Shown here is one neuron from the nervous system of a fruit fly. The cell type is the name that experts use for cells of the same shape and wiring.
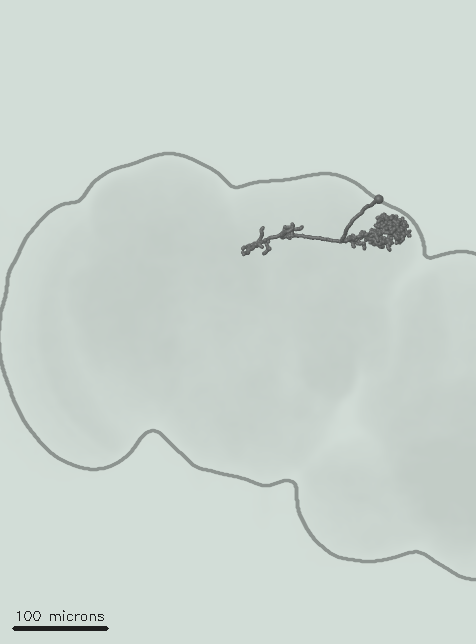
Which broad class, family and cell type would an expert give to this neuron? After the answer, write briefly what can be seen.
This is a central-brain intrinsic neuron. The family is hemilineage VLPd&p1_posterior. The cell type is LHPD2a1. By the scale bar it is about 180 microns wide in this view. As drawn here it is more than twice as wide as it is tall.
